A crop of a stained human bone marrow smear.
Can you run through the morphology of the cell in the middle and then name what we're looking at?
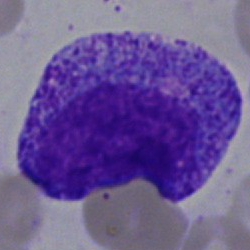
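The outline is broadly rounded, with an indentation along the lower edge. Numerous dark purple granules are spread across the whole cell. A deeply stained nucleus fills the central and lower part, and no nucleoli can be seen in it. It is a promyelocyte.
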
